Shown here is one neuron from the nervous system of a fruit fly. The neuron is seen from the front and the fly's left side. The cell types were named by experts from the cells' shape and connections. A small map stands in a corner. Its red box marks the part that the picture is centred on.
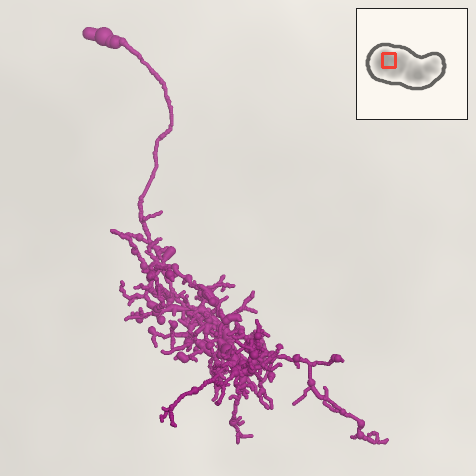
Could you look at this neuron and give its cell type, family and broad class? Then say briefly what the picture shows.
The cell type is PLP172. The family is hemilineage VLPp&l1_posterior. Its broad class is central-brain intrinsic neuron. The cell body is at the upper left of the picture. Dozens of branch ends can be seen.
